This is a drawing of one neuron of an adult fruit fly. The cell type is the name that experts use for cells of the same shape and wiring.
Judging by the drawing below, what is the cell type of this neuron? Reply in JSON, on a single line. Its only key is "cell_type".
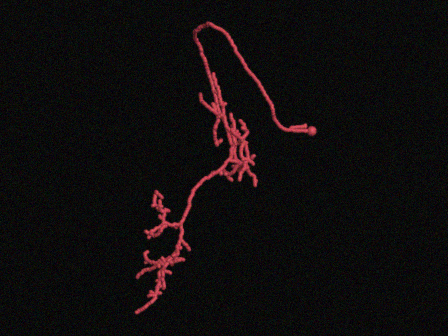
{"cell_type": "CB1601"}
